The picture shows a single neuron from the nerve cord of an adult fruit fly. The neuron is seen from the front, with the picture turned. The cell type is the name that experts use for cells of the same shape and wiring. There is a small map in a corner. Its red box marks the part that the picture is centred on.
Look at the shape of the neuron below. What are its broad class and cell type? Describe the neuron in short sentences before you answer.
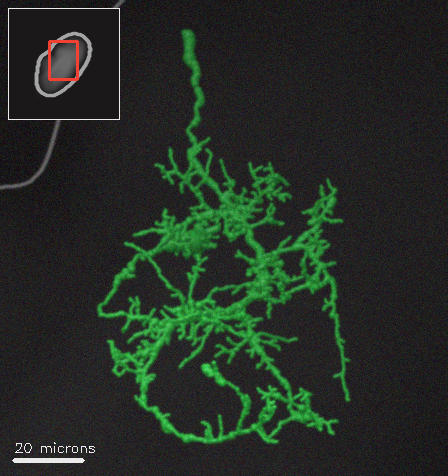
From top to bottom in the picture it spans about 120 microns. The picture shows more than a hundred branch ends. This is a motor neuron of the nerve cord. The cell type is Acc. tr flexor MN.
